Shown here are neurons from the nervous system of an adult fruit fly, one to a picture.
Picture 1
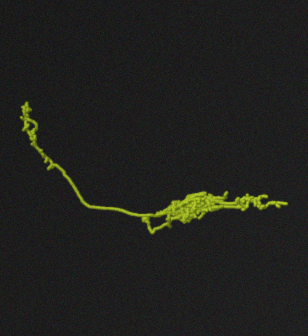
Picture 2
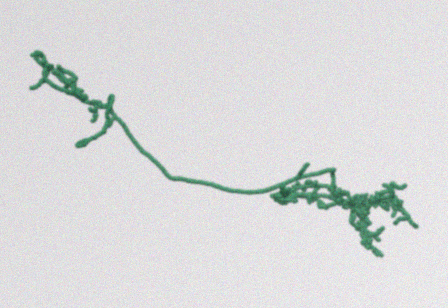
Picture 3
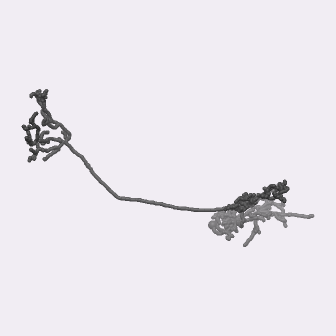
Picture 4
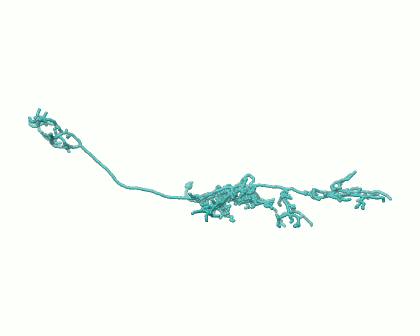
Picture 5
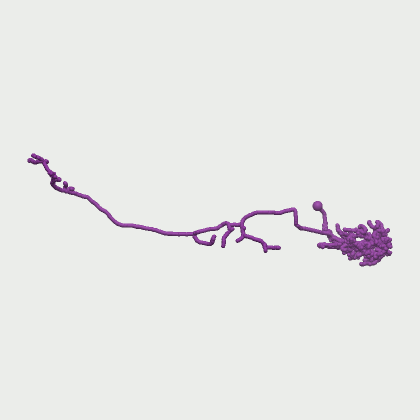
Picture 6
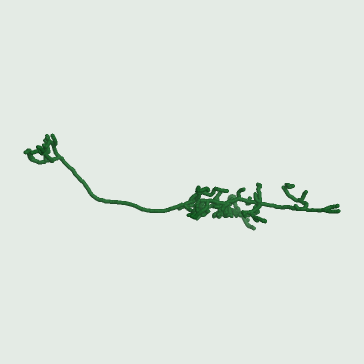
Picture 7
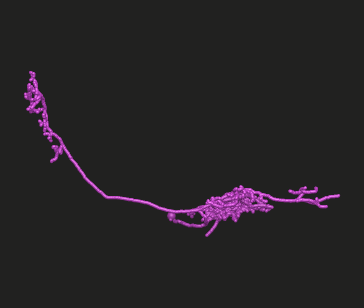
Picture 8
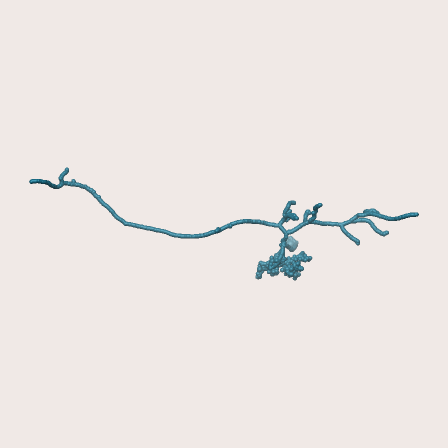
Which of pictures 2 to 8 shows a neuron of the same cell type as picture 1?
Picture 7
